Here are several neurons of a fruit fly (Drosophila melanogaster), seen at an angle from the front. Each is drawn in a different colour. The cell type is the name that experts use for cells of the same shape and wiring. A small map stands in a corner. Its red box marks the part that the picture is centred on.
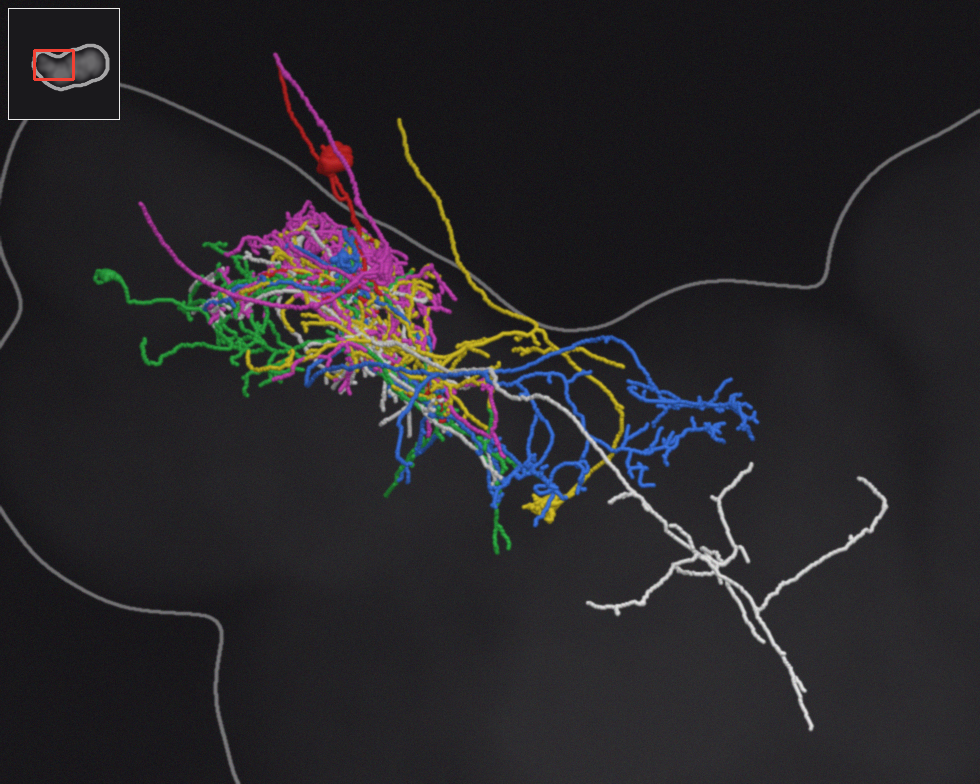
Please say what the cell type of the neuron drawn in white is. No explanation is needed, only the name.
IN27X023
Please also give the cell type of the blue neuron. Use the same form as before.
IN19B040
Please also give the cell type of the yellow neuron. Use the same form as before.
MNxm03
